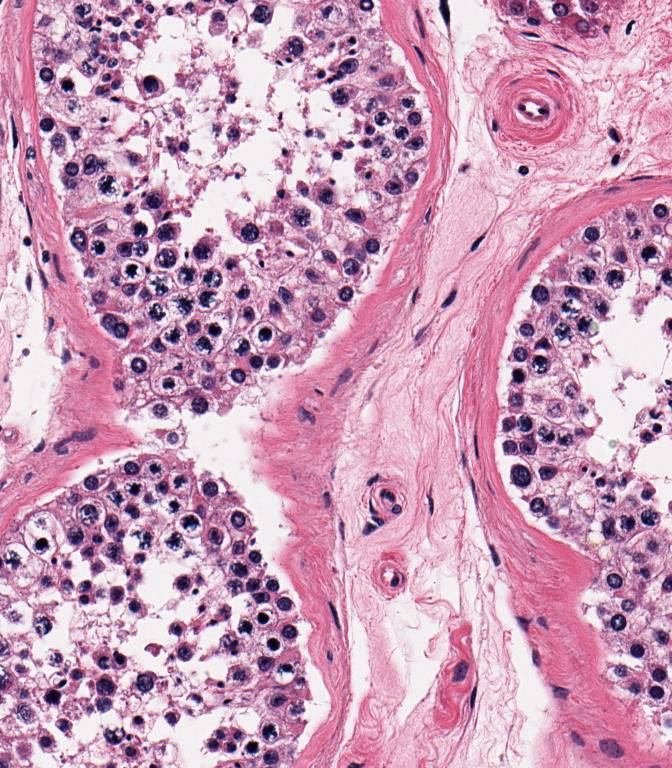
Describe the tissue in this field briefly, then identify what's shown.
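Parts of rounded tubules occupy the upper left, lower left and right of the field, separated by a band of stroma running down the centre. The tubules are packed with cells whose large round nuclei have coarse, clumped dark chromatin. The pale pink fibrous stroma contains scattered spindle-shaped nuclei and small thick-walled vessels with narrow lumens. This is testis.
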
